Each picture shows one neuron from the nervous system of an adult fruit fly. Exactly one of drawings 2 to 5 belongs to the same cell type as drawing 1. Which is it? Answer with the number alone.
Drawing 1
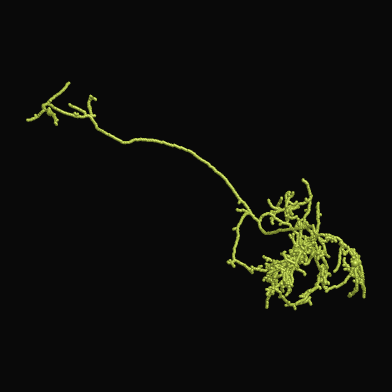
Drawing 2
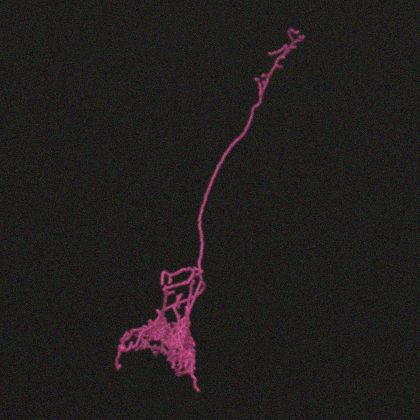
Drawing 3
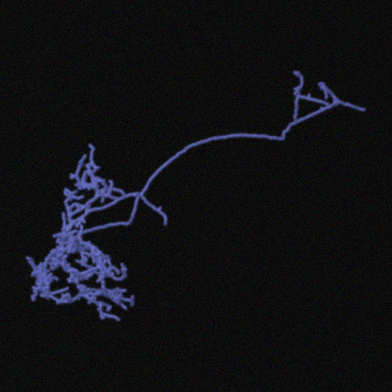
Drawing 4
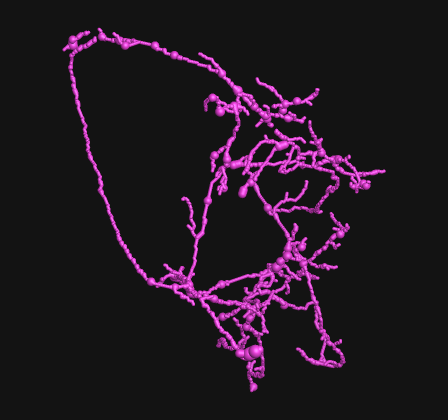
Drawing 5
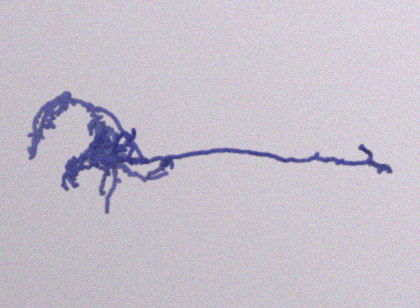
5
